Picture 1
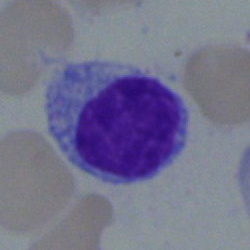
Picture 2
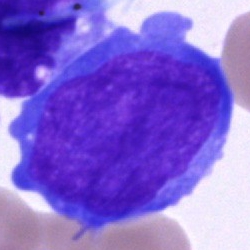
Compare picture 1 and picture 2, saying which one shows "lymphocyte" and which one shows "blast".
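Identification: picture 1 is a lymphocyte, and picture 2 is a blast. In the lymphocyte, the nucleus lies off-centre toward the right side of the cell. Its chromatin is dense and deep purple in a coarse, clumped pattern, and no distinct nucleoli are visible.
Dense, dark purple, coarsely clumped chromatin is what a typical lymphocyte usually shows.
Pale red cells lie around it without covering it. The blast has an irregular outline, with small rounded blebs along its left edge and a larger bulge at the top. Its cytoplasm forms only a narrow, deep blue rim around the nucleus, with no visible granules. The chromatin is fine and evenly spread, without coarse clumps.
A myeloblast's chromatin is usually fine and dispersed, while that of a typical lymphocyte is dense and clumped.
Another purple-staining cell lies at the upper left, partly cut off by the frame. The chief differences are therefore the chromatin, coarse and clumped in picture 1 but fine in picture 2, and the irregular, blebbed outline of the blast.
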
